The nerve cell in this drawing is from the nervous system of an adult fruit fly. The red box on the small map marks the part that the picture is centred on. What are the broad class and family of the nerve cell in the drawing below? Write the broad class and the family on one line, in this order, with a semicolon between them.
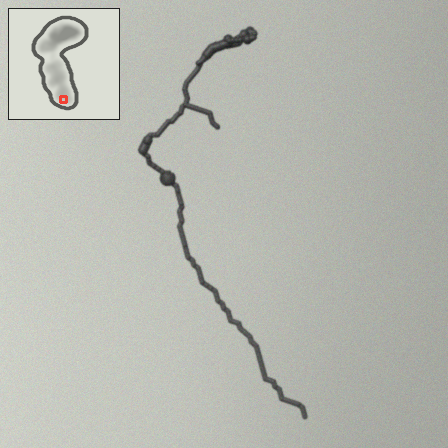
sensory neuron entering the nerve cord; class mechanosensory tactile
